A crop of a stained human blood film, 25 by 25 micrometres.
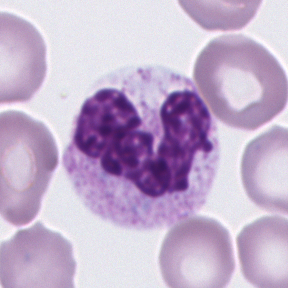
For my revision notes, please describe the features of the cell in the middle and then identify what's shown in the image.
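Nuclear lobes form a chain bent into a U, open towards the top of the cell. Nucleoli not seen. Cytoplasm pale pinkish-lilac, not blue; no vacuoles visible. This is a segmented neutrophil.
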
